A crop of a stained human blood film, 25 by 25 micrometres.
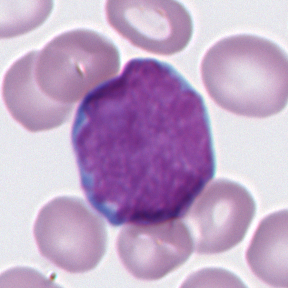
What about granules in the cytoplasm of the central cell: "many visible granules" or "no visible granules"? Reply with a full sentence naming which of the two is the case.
The cytoplasm of the cell lacks visible granules entirely.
